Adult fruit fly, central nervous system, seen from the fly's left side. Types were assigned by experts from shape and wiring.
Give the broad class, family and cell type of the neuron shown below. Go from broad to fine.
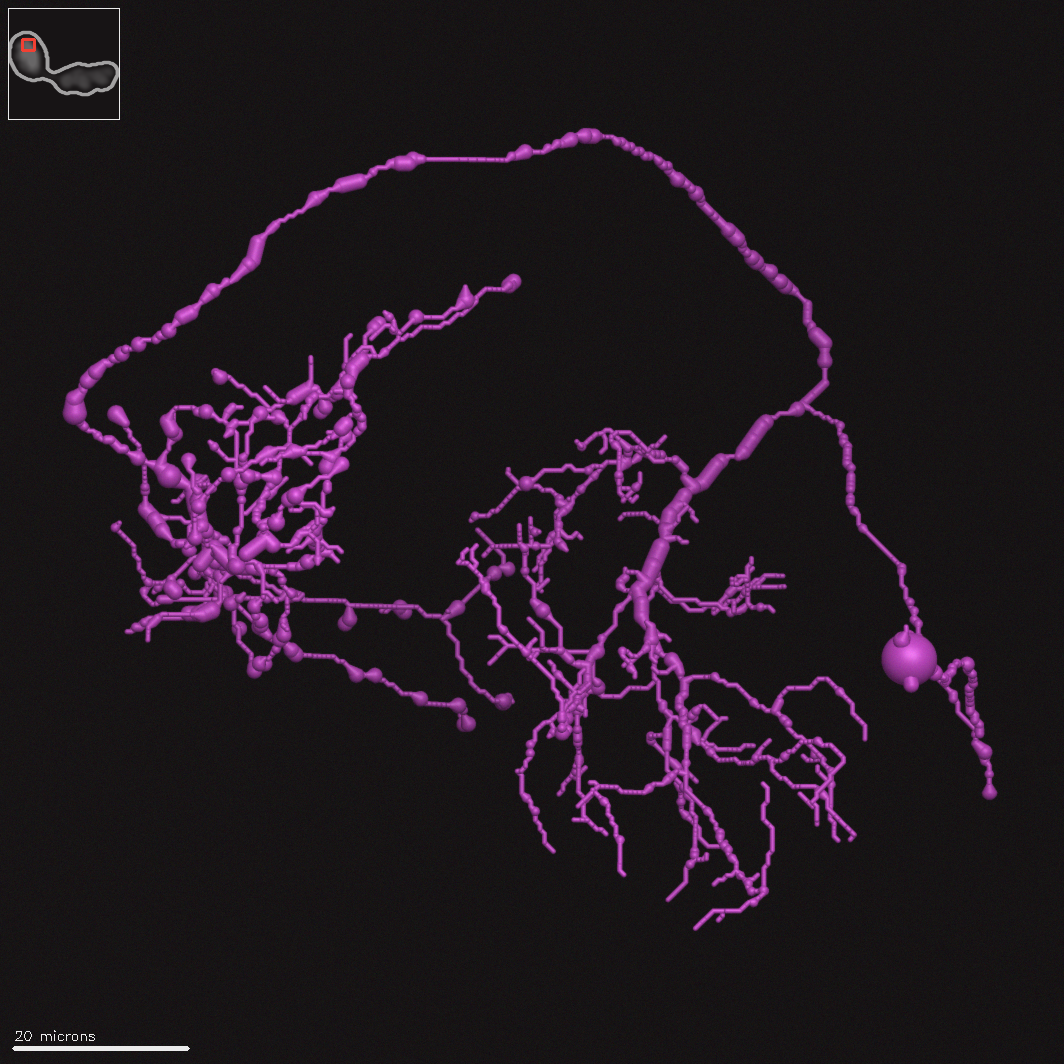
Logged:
central-brain intrinsic neuron; LHPV; LHPV4e1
